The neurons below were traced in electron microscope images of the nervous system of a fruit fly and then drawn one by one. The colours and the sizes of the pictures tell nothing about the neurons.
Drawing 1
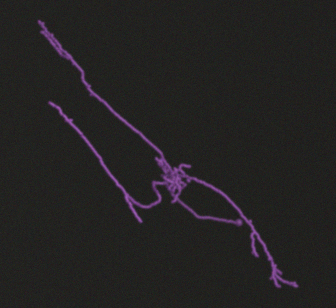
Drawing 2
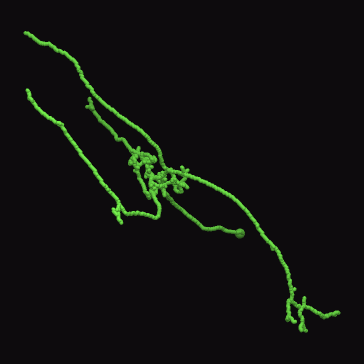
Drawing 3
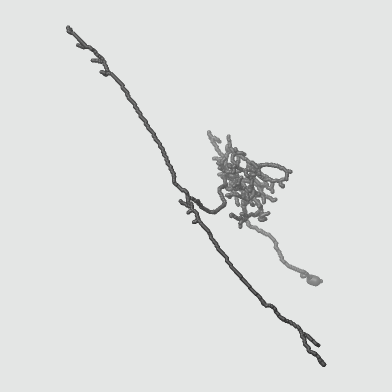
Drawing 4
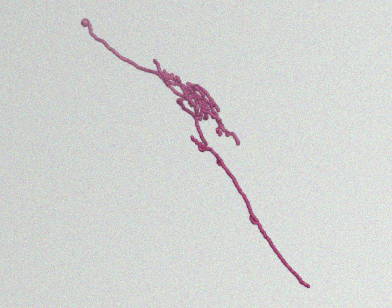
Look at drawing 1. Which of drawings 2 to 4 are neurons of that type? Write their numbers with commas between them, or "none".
2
